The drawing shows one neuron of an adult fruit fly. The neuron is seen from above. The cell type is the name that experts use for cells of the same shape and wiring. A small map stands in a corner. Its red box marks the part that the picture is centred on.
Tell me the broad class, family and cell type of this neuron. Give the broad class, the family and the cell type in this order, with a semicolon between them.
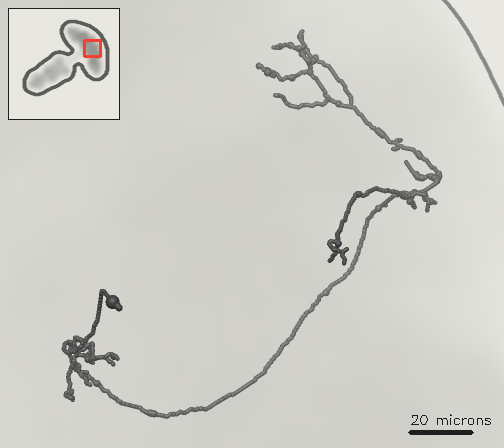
central-brain intrinsic neuron; class Kenyon Cell; KCa'b'-ap2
